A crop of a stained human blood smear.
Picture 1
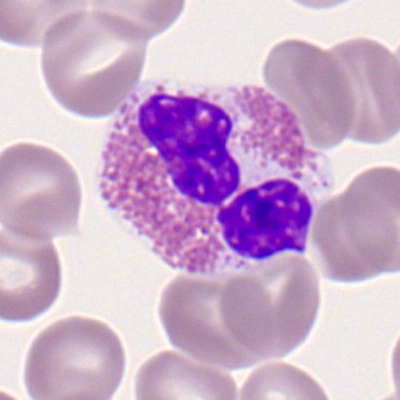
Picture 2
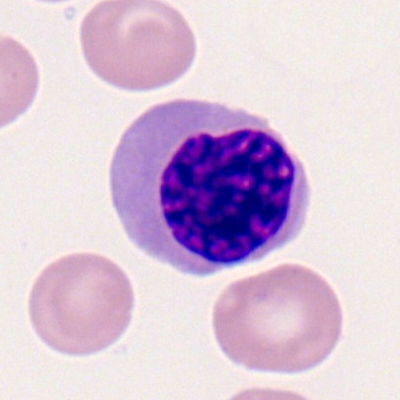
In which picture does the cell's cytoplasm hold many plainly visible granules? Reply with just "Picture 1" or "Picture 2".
Picture 1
